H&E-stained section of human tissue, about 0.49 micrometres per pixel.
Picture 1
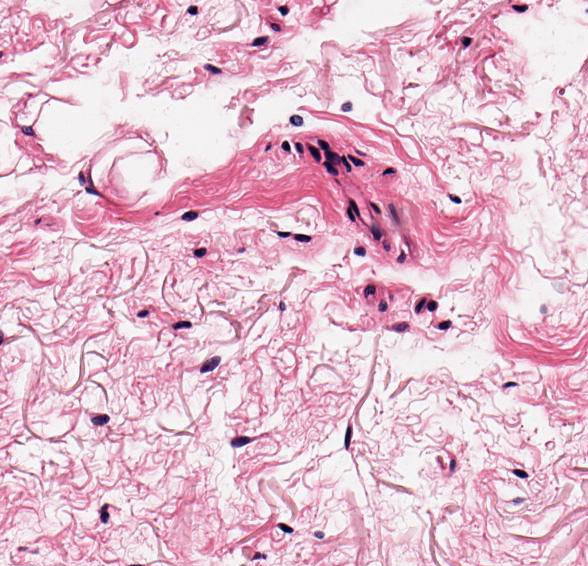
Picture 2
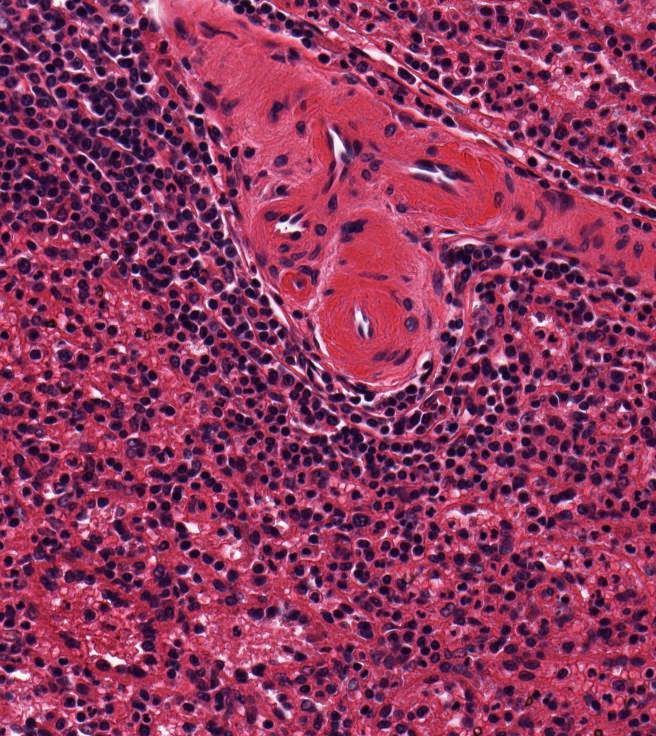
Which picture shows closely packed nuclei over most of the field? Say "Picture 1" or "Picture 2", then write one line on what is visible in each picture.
Picture 2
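Picture 1: The nuclei scattered through the loose tissue are sparse, small, dark and mostly spindle-shaped or wavy.
Picture 2: A thick-walled small vessel, cut in several profiles, lies in the upper centre of a field otherwise filled with densely packed cells.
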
